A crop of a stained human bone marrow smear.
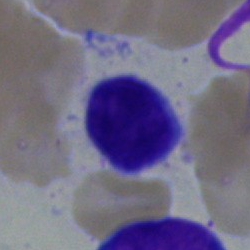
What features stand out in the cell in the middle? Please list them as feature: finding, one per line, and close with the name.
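Chromatin: dark purple-blue, dense all through, as far as I can tell
Nucleoli: none that I can make out
Neighbour: a red cell just below, almost touching
Focus: slightly blurred, so fine nuclear detail is soft
Name: lymphocyte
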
